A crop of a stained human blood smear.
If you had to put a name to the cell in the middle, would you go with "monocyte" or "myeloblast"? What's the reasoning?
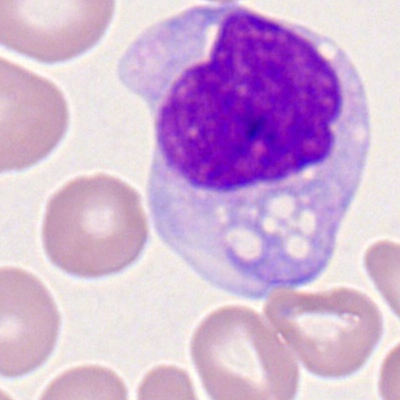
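This one is a monocyte. Its nucleus is irregular, with a notch in its top edge, and it sits in the upper part of the cell, leaving most of the cytoplasm below. Down there, several clear round vacuoles cluster together. And at the upper left, a pale lobe of cytoplasm bulges out.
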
